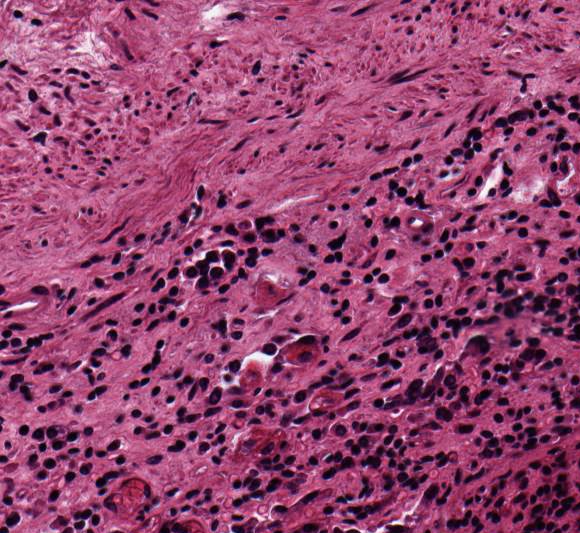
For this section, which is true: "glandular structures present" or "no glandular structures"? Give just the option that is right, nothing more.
No glandular structures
